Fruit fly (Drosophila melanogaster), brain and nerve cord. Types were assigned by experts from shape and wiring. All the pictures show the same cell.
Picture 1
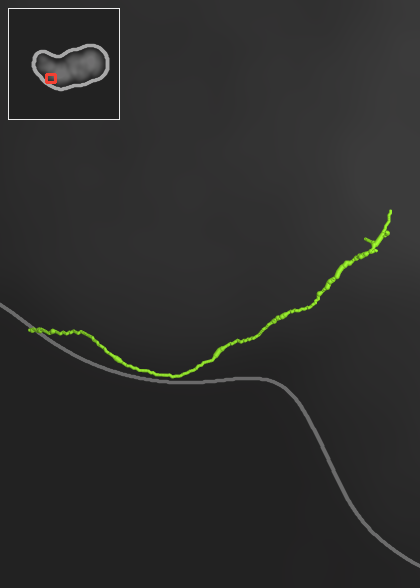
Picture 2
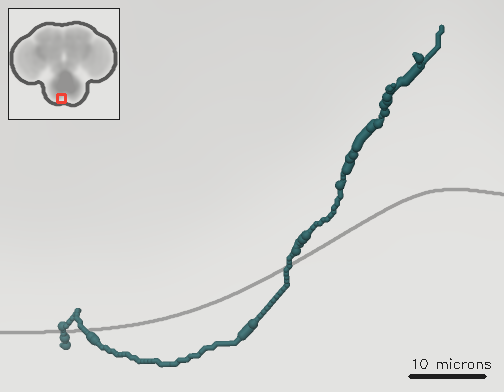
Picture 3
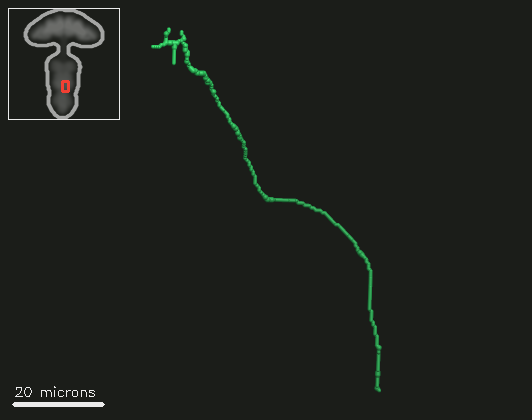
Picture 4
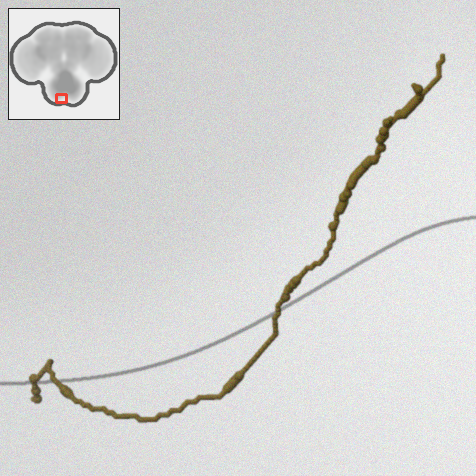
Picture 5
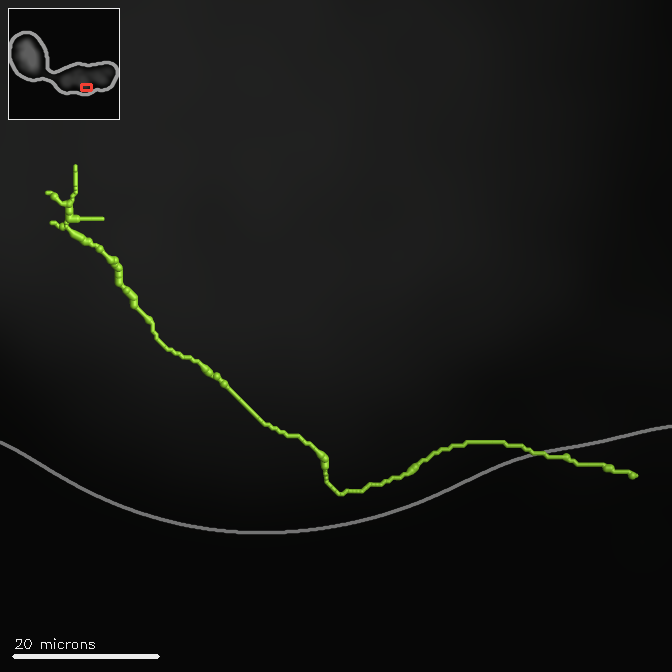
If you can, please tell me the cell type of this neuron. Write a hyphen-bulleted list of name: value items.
- cell type: LgLG2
